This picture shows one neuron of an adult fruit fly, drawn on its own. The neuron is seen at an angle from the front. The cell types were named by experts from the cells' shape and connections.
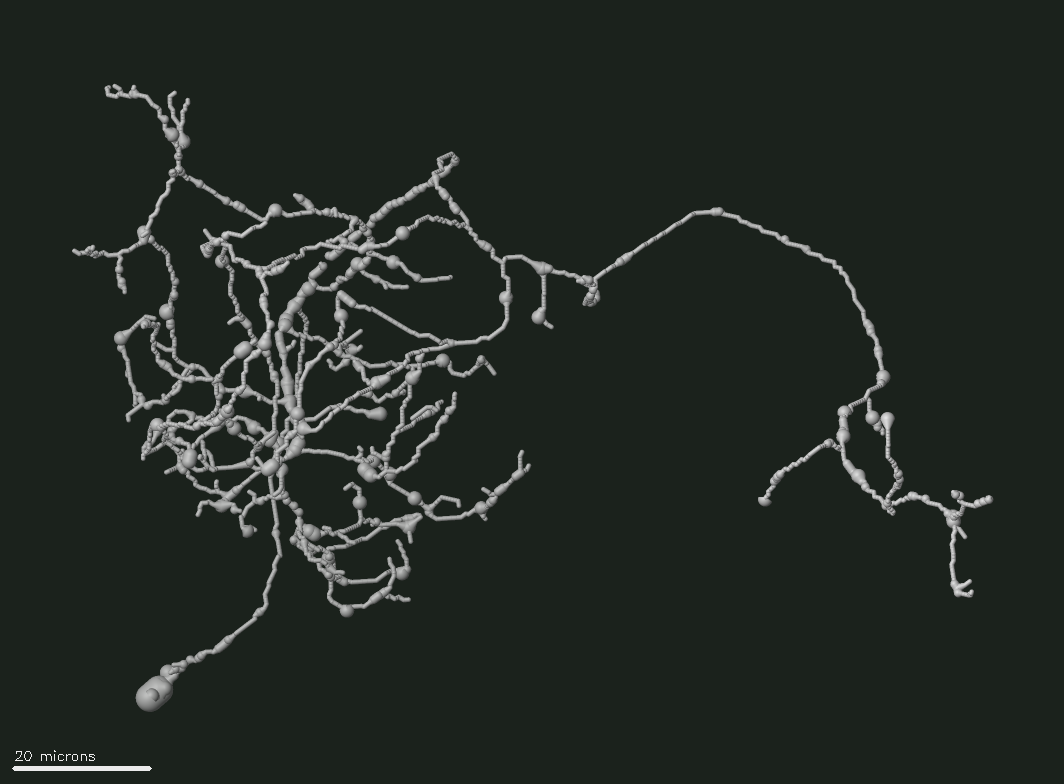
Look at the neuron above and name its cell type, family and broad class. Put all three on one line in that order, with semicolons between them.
v2LN34F; hemilineage ALv2; central-brain intrinsic neuron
